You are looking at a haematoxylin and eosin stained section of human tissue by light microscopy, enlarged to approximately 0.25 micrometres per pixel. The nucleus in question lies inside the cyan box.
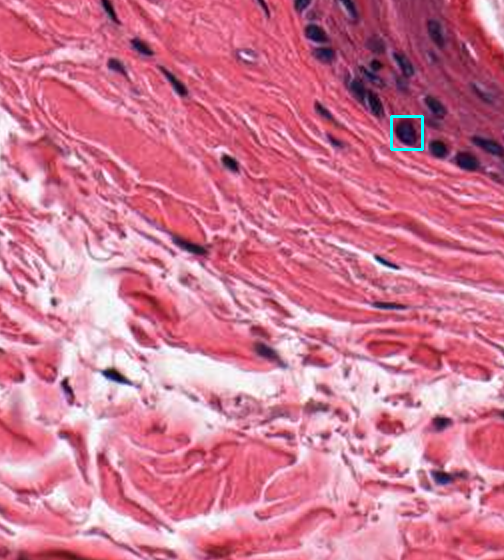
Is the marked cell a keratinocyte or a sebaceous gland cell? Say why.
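The marked nucleus belongs to a keratinocyte. The nucleus is round to slightly oval and stains very dark, fairly evenly throughout. Its nucleus is about the same size as the neighbouring nuclei beside it. Only a thin rim of pink cytoplasm shows around the nucleus, and the cell has no sharp outline. It sits in a row of similar dark nuclei along the lower edge of the cellular layer, directly against the wavy pink fibres beneath it.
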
